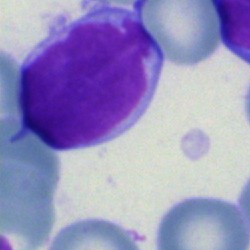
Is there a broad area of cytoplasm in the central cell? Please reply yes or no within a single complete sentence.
No, a narrow rim is all the cytoplasm this cell has.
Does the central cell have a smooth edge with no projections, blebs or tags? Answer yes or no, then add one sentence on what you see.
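No. A small pointed tag projects from the lower left edge of the cell.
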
